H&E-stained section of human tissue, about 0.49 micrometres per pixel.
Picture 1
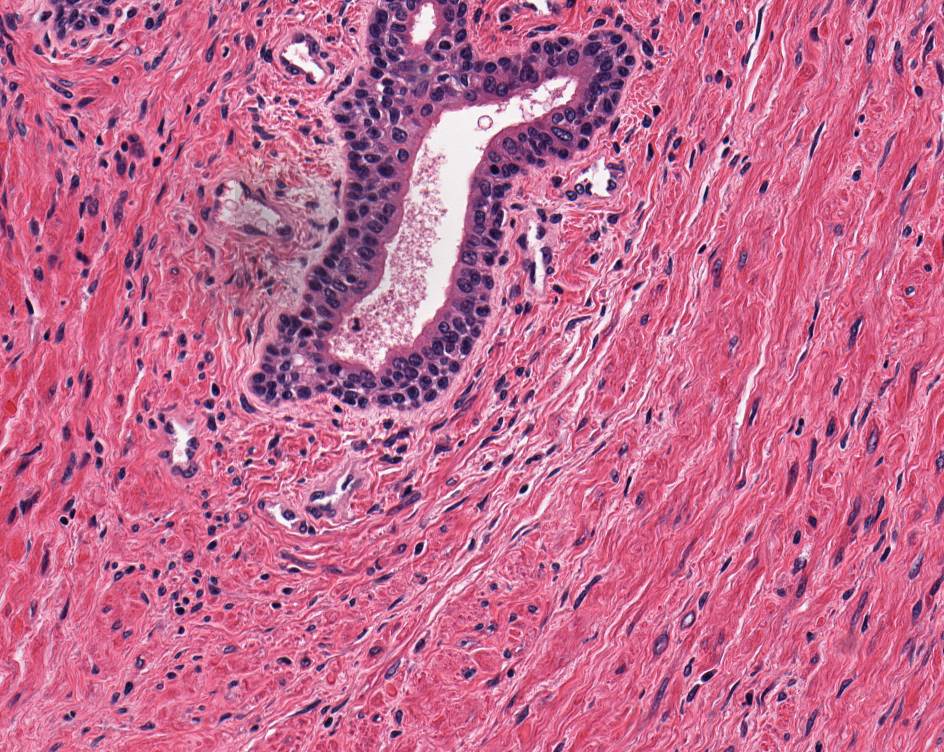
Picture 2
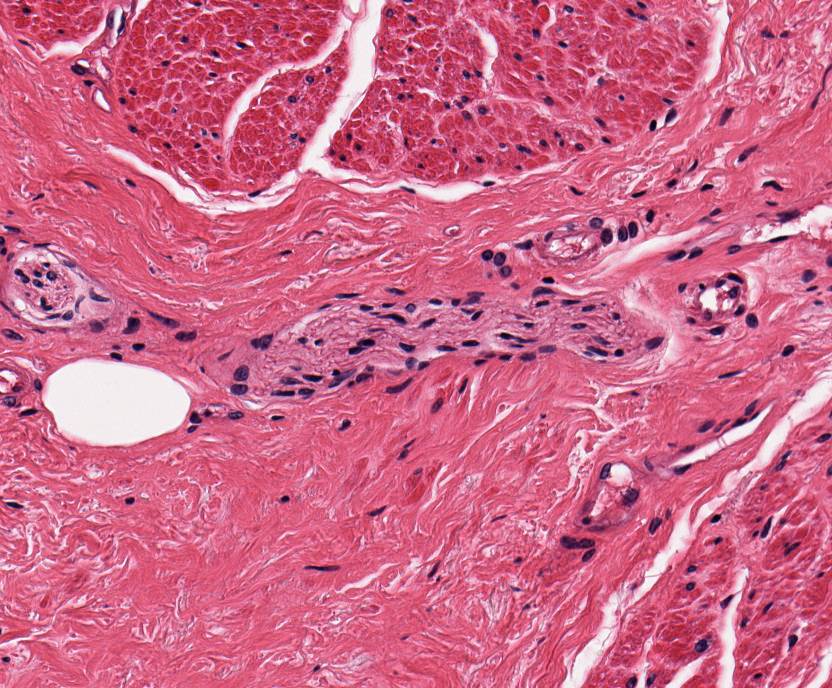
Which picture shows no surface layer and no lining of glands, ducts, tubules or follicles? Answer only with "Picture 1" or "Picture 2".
Picture 2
